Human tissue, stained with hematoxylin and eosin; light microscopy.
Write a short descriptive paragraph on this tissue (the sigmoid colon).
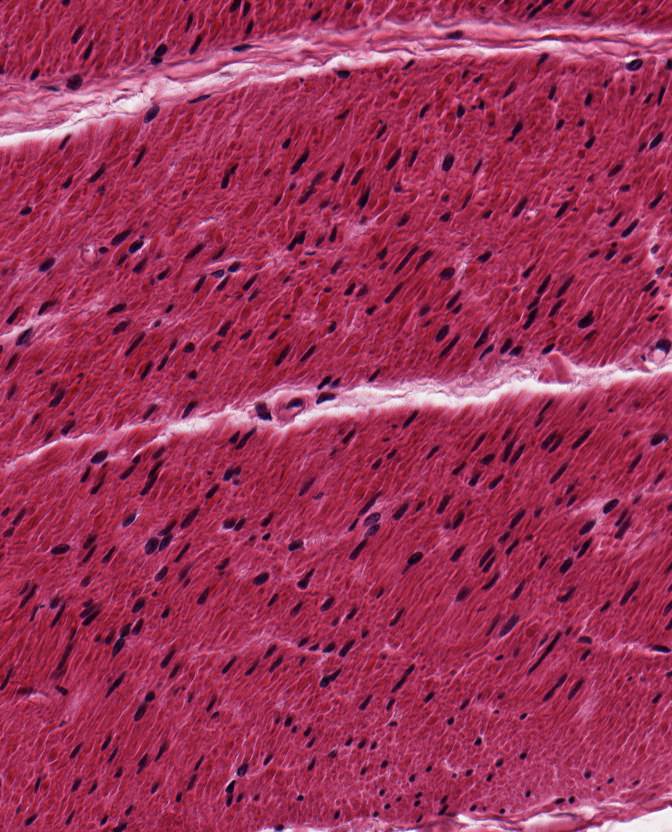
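First, two thin pale connective tissue septa cross the field, one near the top, one across the middle. Second, muscle cells and septa run obliquely, rising gently from lower left to upper right. Third, dark, elongated, cigar-shaped nuclei lie parallel to the cells' long axis. Last, a small vessel sits in the middle septum near the centre.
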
